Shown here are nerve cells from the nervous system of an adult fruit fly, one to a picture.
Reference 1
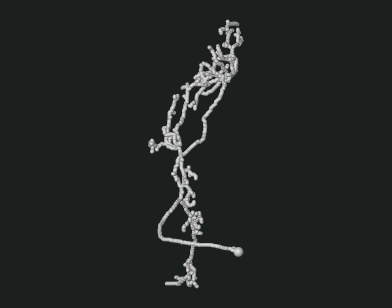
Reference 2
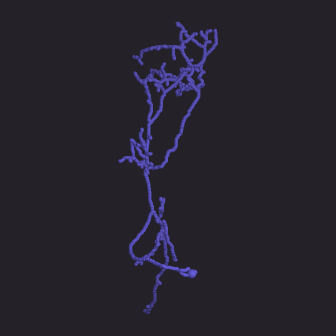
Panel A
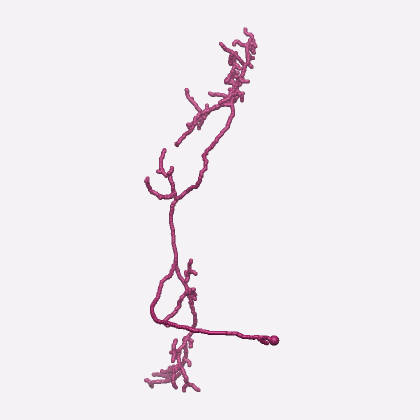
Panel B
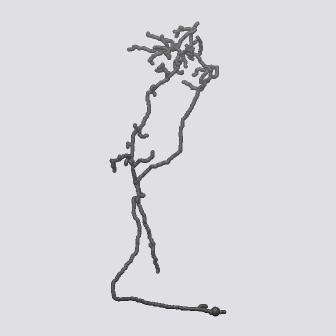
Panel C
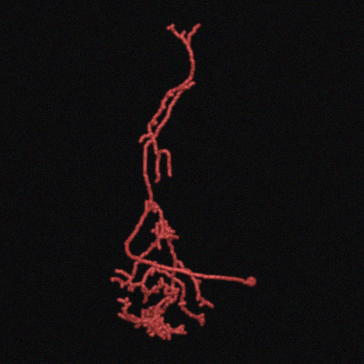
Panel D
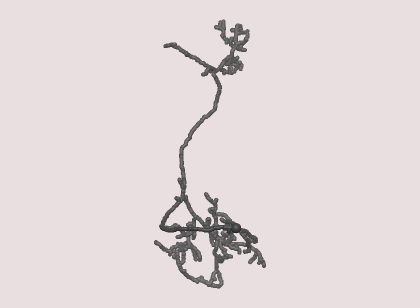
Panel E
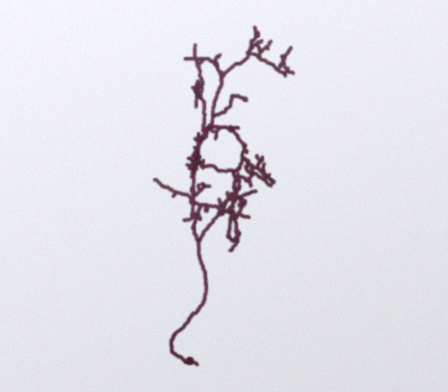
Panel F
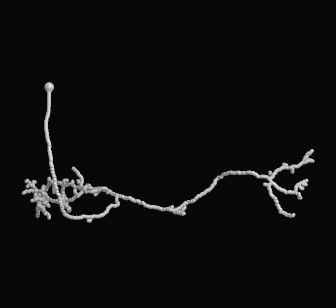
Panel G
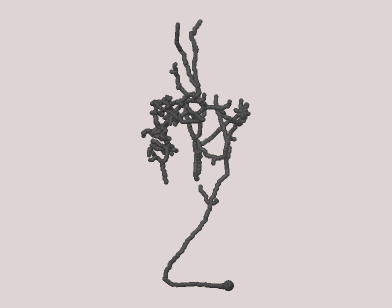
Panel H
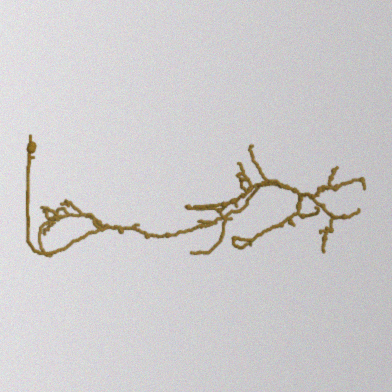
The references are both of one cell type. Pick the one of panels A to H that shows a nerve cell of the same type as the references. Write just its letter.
A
